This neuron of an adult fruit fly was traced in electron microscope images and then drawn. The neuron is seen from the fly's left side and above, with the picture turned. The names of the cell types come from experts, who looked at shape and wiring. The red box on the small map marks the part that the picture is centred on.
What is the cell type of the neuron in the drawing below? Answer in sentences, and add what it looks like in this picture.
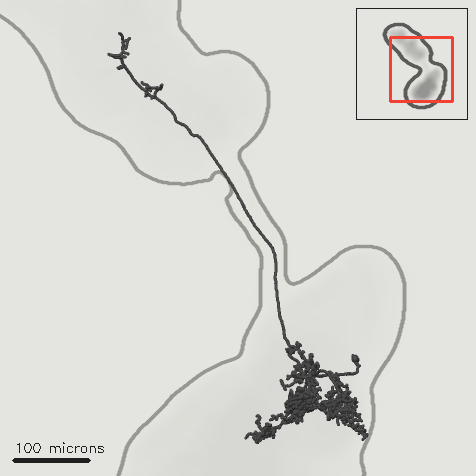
Its cell type is DNg40. Its broad class is descending neuron. The cell body can be seen at the lower right of the picture. By the scale bar it is about 550 microns tall in this view.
